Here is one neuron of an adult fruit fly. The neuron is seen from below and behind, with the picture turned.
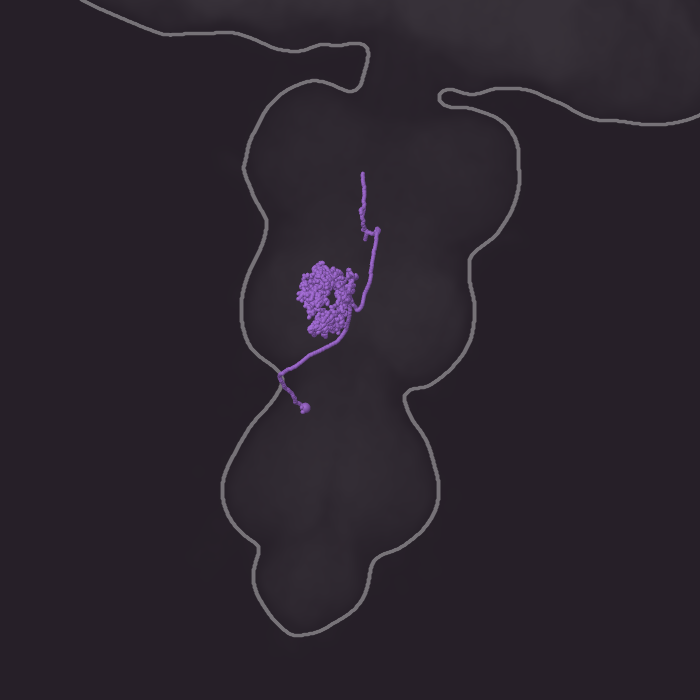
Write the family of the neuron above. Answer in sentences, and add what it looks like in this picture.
The family is hemilineage 23B. This is a nerve-cord intrinsic neuron. Its cell body lies in the middle of the picture. In this view it is taller than it is wide.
